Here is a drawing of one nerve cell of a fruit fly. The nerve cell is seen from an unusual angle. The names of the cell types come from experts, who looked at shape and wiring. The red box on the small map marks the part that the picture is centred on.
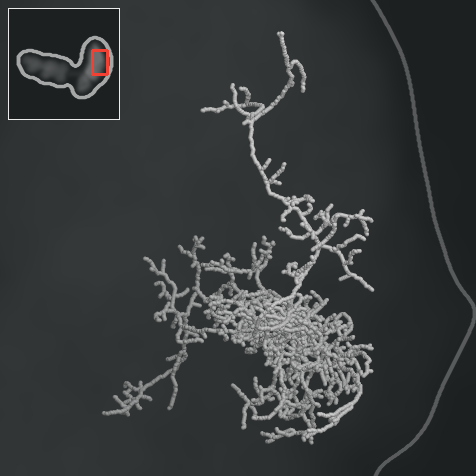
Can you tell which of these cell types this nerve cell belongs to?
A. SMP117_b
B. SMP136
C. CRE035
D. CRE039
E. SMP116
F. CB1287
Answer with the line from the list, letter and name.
E. SMP116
